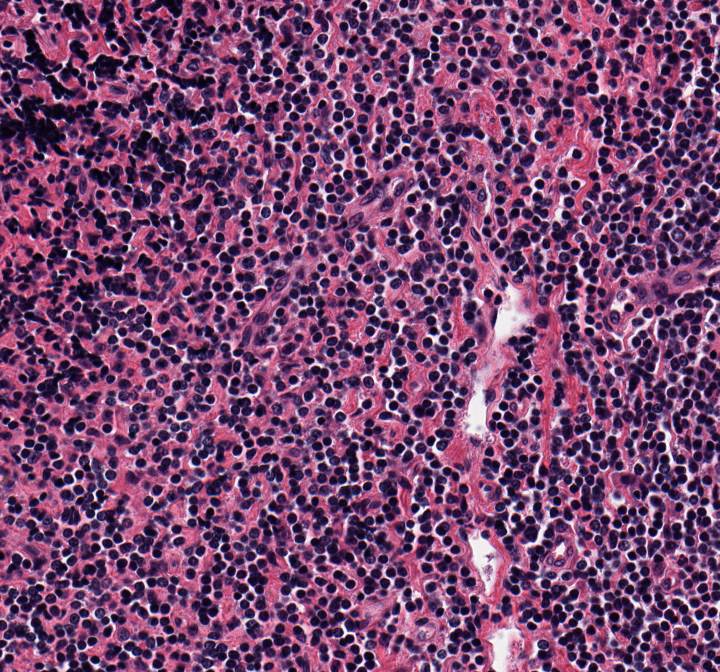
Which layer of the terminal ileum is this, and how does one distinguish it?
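Lymphoid tissue fills this field. Most cells are small lymphocytes with round, dark, dense nuclei and a scant rim of cytoplasm, packed in a diffuse, dense sheet.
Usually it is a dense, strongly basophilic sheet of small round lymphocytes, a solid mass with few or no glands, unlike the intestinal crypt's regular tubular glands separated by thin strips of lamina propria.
No epithelium, glands, follicles or other discrete units appear.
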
